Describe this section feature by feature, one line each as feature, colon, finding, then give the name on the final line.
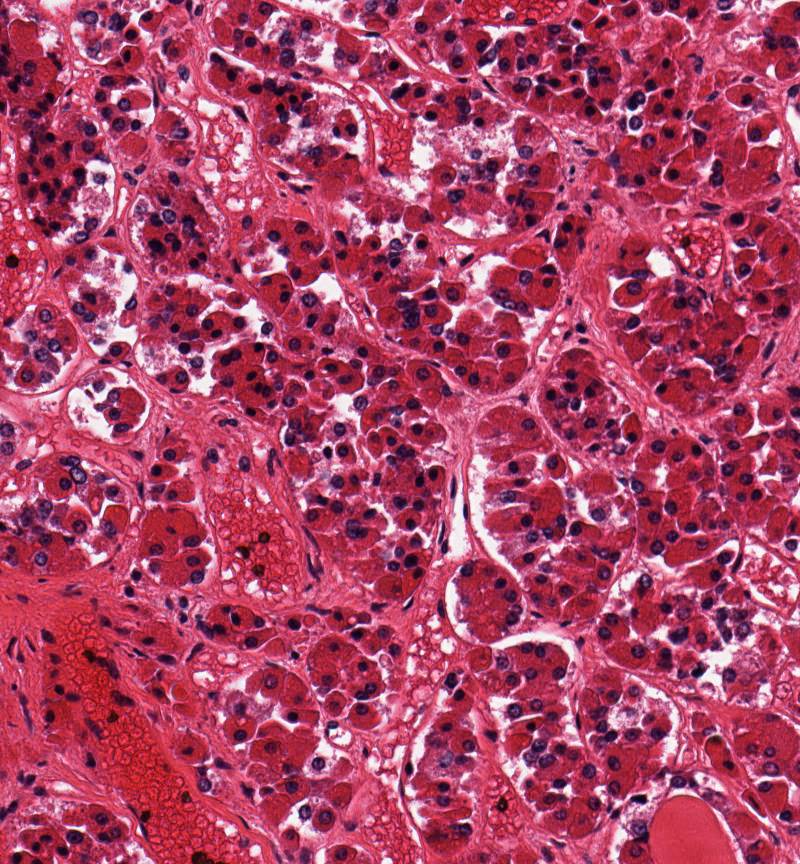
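Arrangement: cells in rounded nests throughout
Septa: thin, pink, fibrous, between the nests
Cytoplasm: abundant, deeply eosinophilic, granular
Fat cells: none seen
Name: pituitary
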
